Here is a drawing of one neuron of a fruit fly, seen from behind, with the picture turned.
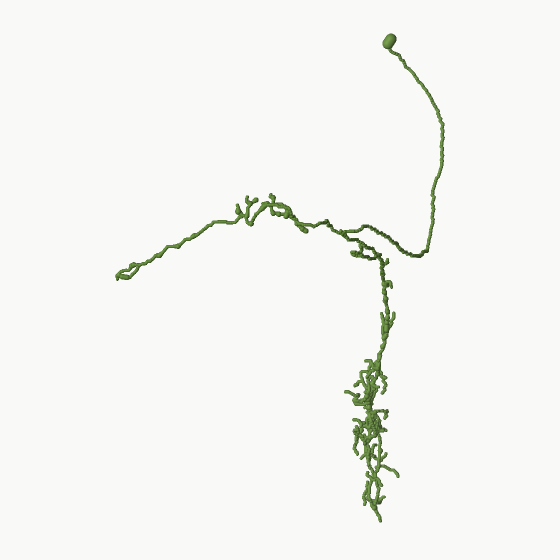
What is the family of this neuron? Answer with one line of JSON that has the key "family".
{"family": "hemilineage WEDa2"}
